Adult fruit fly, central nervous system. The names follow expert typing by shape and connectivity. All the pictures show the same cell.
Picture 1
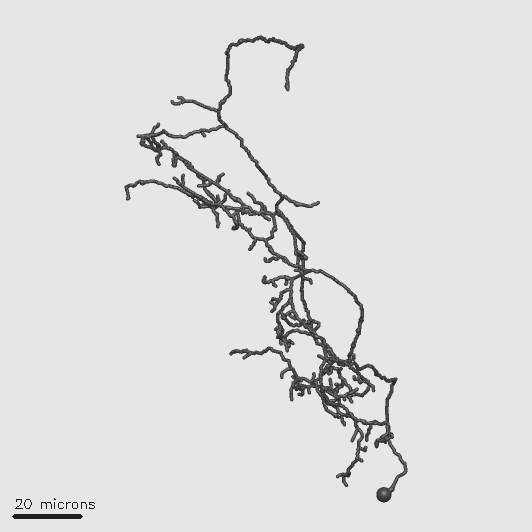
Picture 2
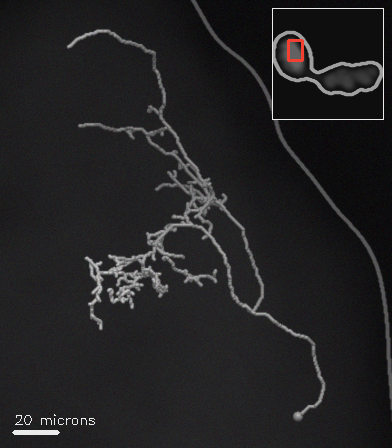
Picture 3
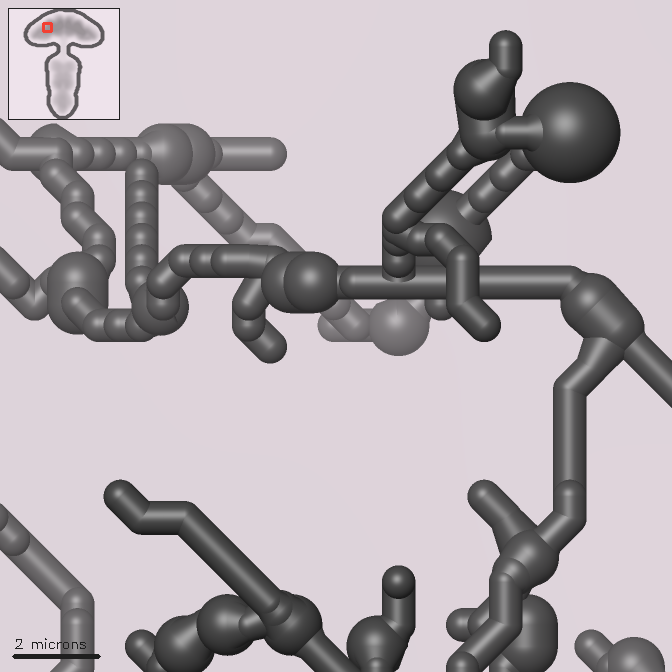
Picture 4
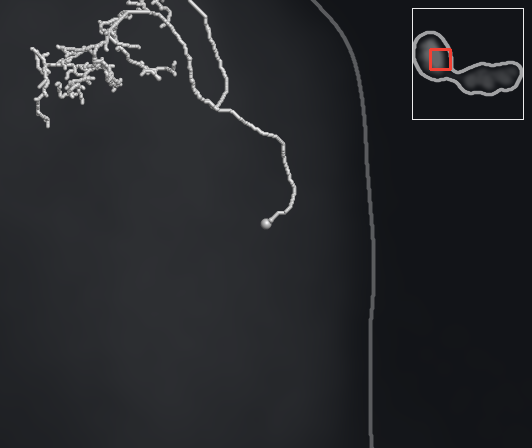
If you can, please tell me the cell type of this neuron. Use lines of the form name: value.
cell type: PLP182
